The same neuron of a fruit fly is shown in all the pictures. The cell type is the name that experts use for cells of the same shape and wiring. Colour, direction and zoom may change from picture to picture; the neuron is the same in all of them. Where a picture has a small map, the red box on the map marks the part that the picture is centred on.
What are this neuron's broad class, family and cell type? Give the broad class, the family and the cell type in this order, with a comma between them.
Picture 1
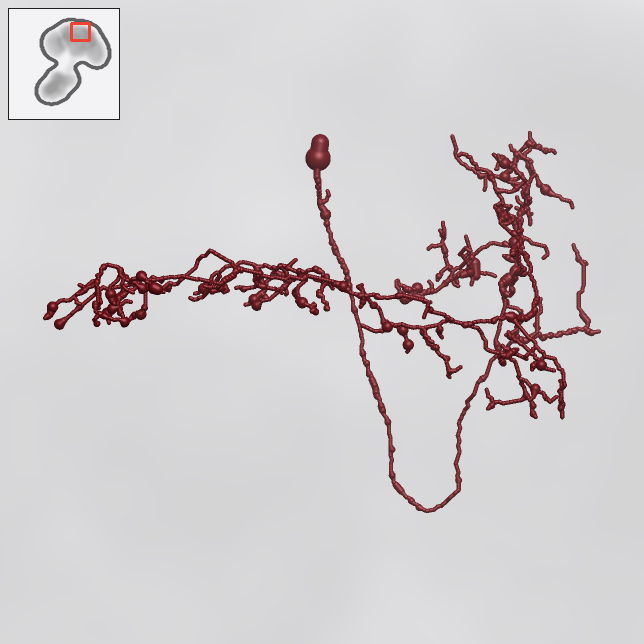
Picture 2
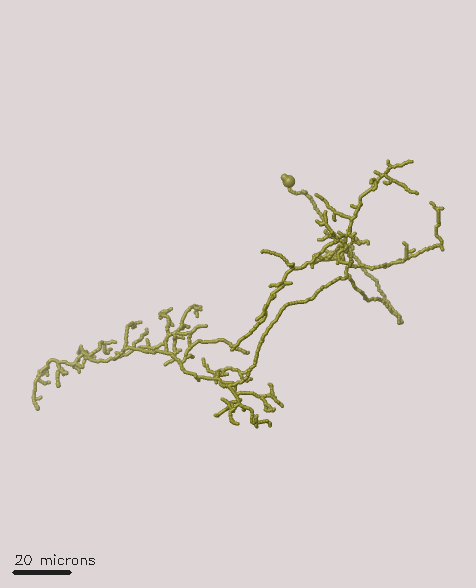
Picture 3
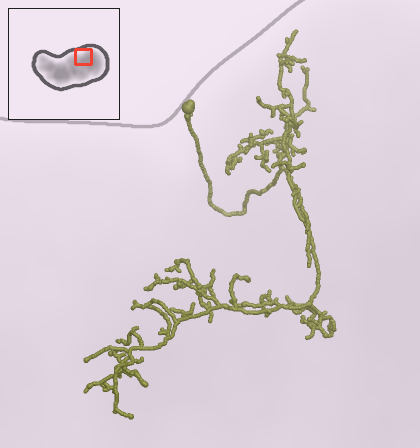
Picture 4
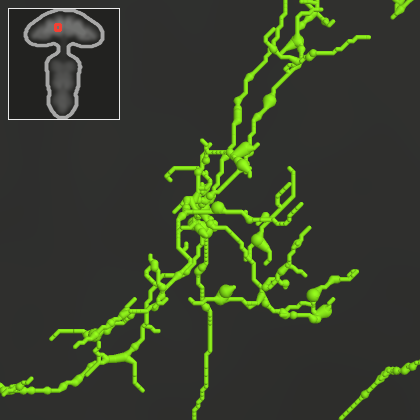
central-brain intrinsic neuron, hemilineage SIPp1, FB7M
